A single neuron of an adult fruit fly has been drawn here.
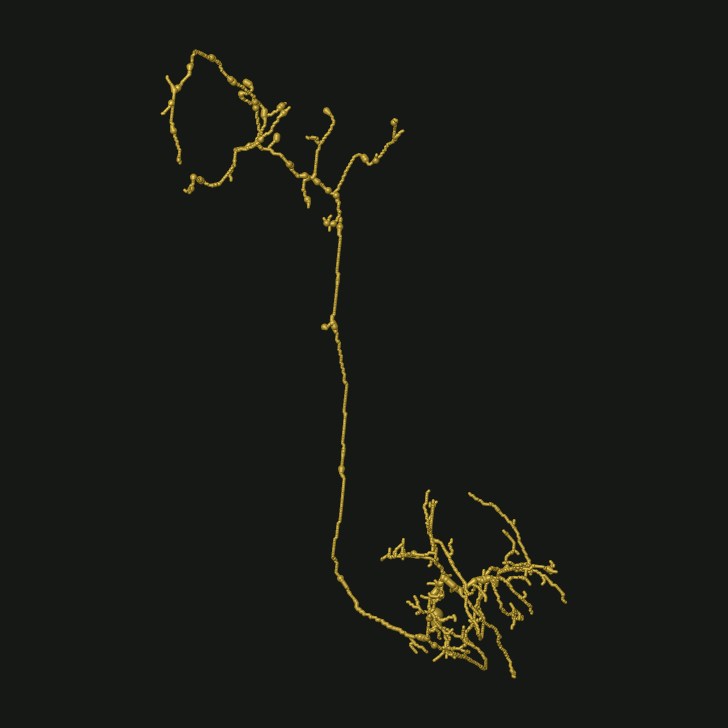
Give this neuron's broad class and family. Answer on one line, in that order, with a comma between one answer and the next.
nerve-cord intrinsic neuron, hemilineage 19B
